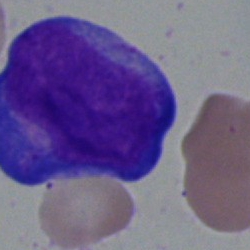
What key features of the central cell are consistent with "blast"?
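In this blast, the nucleus fills most of the cell, and no granules can be seen in the cytoplasm; both features fit the name.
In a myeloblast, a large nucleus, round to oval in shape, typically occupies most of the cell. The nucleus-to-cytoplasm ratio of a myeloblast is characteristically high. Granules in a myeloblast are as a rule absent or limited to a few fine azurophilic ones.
The chromatin is finely textured and evenly spread, without coarse dark clumps. The outline is irregular, with small bulges and notches along the right border.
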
